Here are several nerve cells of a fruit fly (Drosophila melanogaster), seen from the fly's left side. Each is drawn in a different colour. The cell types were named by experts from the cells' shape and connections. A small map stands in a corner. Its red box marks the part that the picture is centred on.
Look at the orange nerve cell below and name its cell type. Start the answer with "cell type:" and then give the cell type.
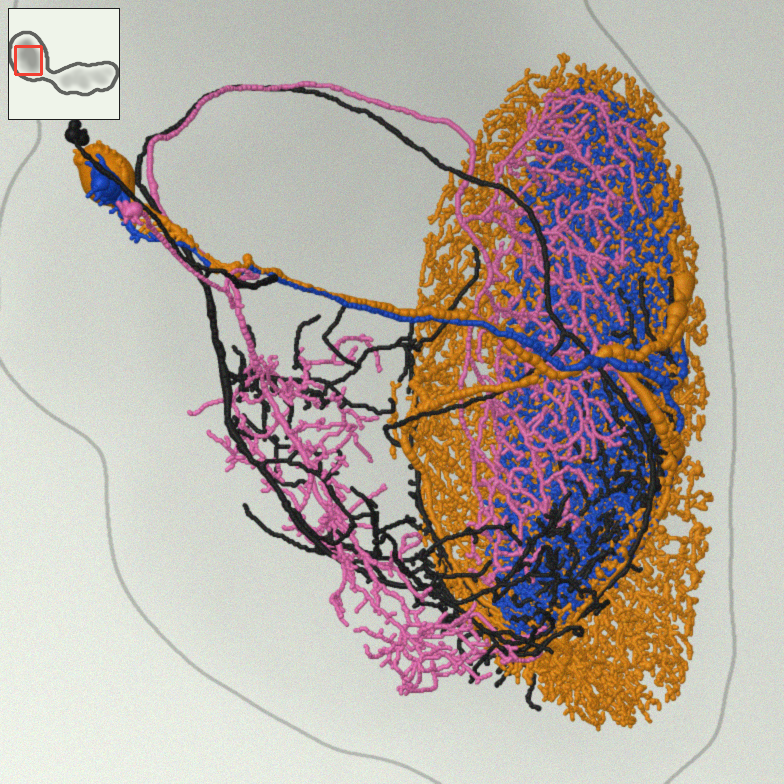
cell type: CT1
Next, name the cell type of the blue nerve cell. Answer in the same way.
cell type: LT33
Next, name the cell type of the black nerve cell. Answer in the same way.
cell type: LoVC21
